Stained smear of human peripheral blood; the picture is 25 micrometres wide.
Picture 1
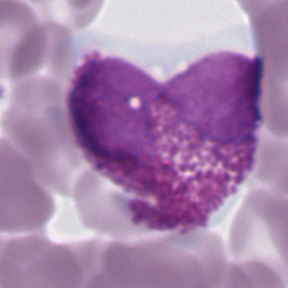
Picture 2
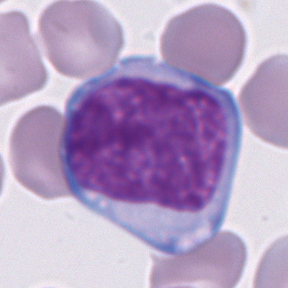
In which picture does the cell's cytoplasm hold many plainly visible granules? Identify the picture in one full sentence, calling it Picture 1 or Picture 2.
It is in picture 1 that the cytoplasm holds many visible granules.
